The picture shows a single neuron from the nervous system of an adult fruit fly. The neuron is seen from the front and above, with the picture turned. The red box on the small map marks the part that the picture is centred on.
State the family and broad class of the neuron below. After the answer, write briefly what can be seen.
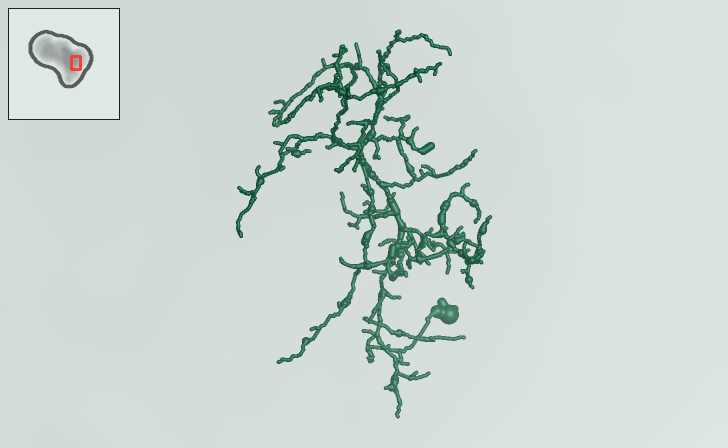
The family is hemilineage 20A.22A. It is a nerve-cord intrinsic neuron. Dozens of branch ends can be seen. In this view it is taller than it is wide.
